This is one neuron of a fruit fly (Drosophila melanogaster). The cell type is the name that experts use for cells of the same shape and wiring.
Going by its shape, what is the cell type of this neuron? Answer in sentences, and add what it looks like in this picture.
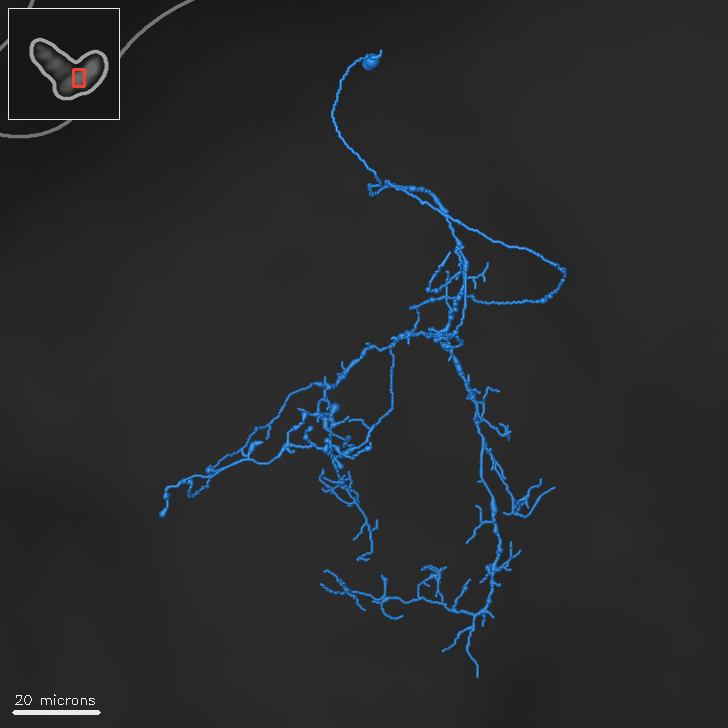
It is of cell type CB2000. It is a central-brain intrinsic neuron. The cell body can be seen at the top of the picture. From top to bottom in the picture it spans about 150 microns. Dozens of branch ends can be seen.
